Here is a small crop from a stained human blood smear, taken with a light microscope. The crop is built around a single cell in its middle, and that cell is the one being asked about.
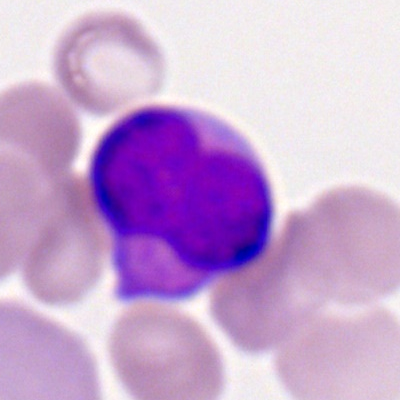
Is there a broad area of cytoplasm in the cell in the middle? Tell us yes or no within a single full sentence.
No, the cytoplasm is not plentiful; it forms only a thin rim.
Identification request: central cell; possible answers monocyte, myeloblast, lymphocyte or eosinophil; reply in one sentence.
Answering briefly, the cell in the middle is a myeloblast.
